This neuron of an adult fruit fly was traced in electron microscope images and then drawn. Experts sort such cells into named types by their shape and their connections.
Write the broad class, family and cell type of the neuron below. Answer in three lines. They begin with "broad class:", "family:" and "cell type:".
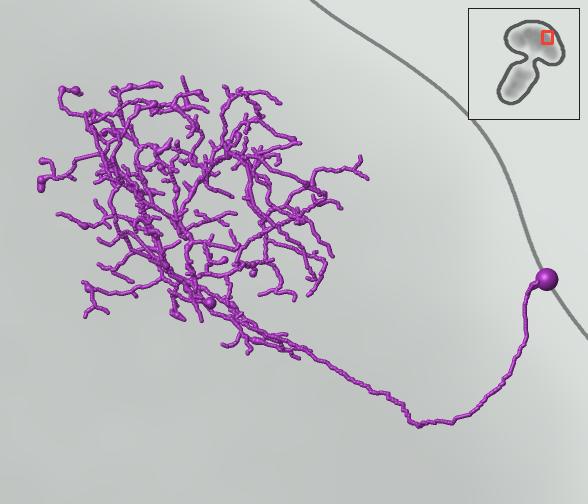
broad class: central-brain intrinsic neuron
family: hemilineage SLPal3_and_SLPal4_dorsal
cell type: CB2952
